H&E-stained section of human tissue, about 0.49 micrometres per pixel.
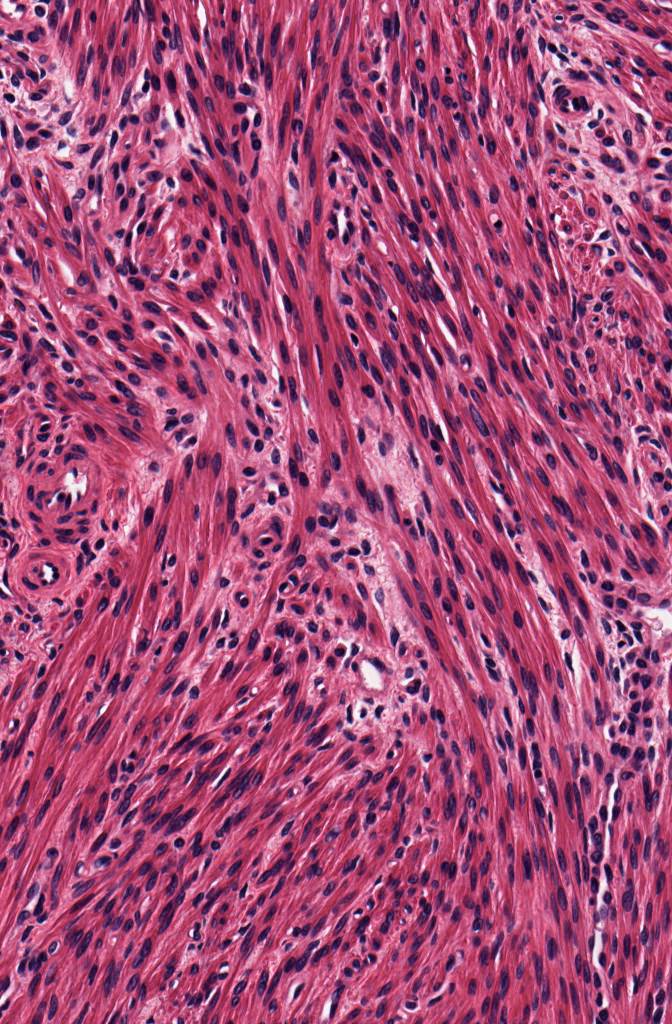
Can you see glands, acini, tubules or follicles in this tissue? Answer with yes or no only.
No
